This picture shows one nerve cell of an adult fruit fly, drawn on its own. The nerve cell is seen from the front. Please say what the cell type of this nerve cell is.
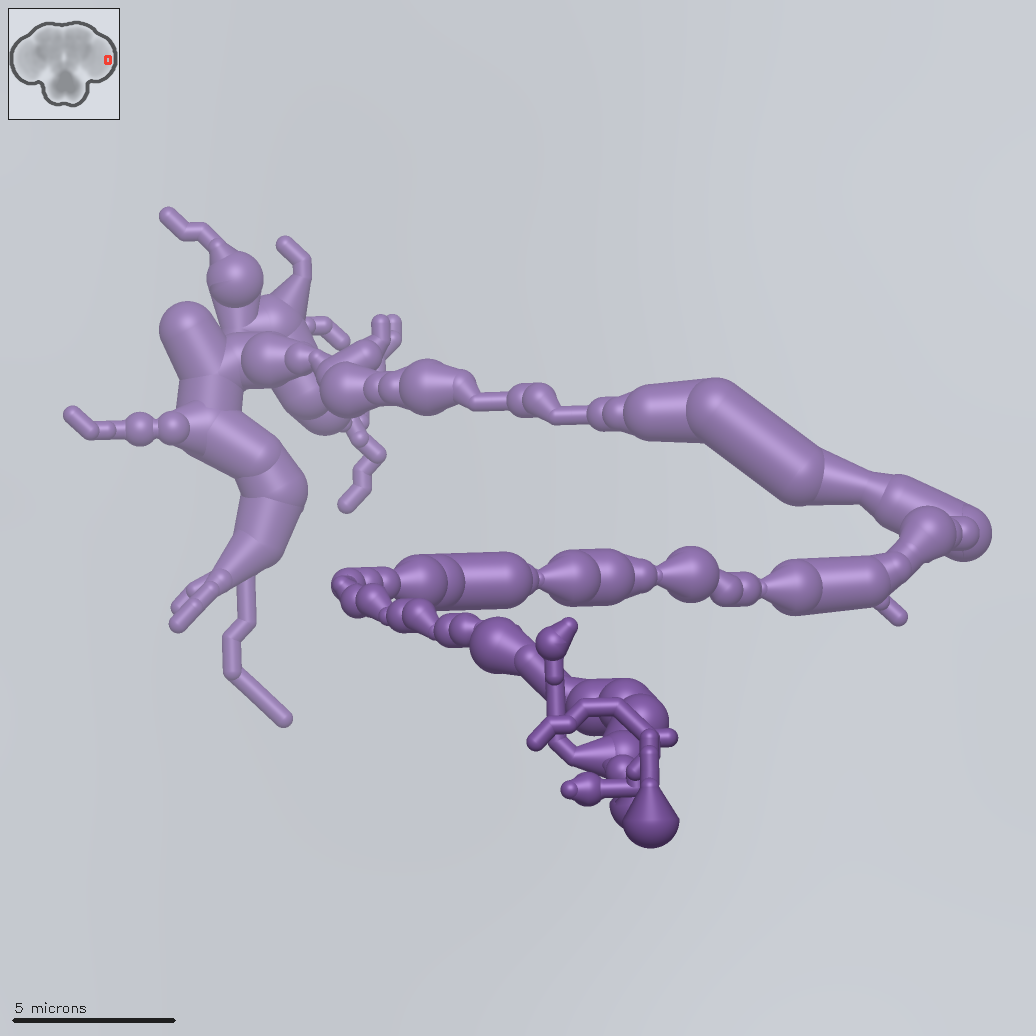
L3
